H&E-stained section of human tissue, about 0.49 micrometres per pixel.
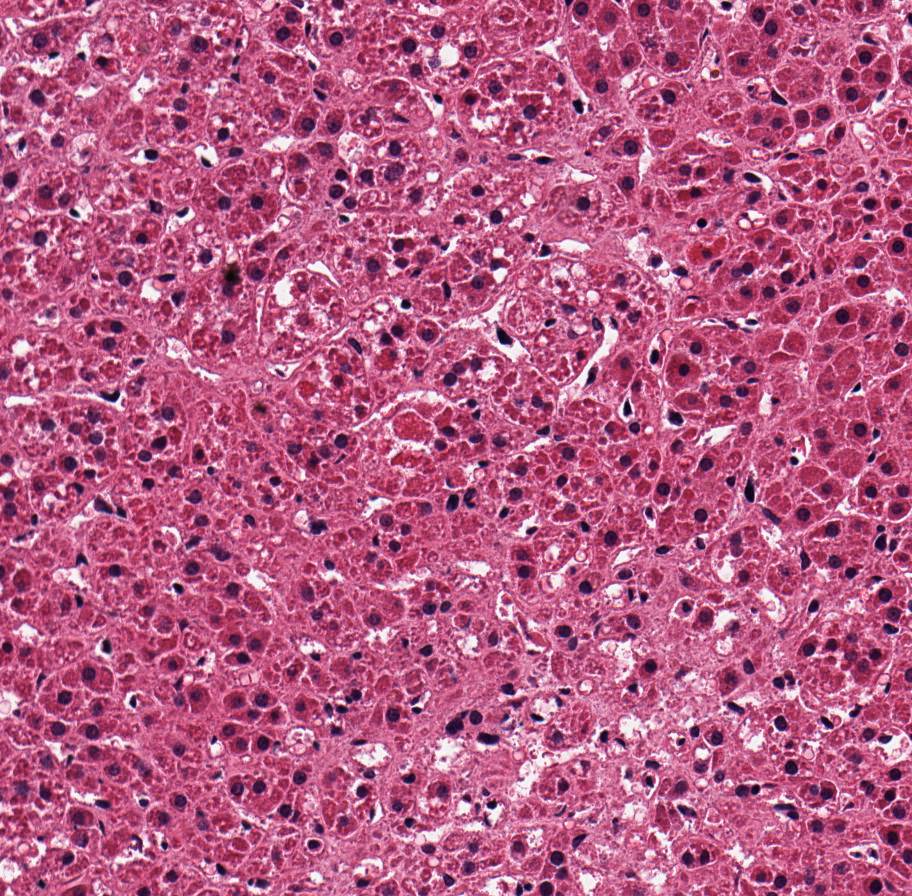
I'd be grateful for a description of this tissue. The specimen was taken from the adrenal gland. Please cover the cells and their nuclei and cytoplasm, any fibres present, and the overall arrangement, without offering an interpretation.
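Abundant granular pink-red cytoplasm in polygonal cells. Usually a single round dark nucleus per cell, placed near the centre. Small clear round cytoplasmic vacuoles in some cells, scattered through the field. Between the cell plates, narrow slit-like spaces lined by flattened, elongated dark nuclei.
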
